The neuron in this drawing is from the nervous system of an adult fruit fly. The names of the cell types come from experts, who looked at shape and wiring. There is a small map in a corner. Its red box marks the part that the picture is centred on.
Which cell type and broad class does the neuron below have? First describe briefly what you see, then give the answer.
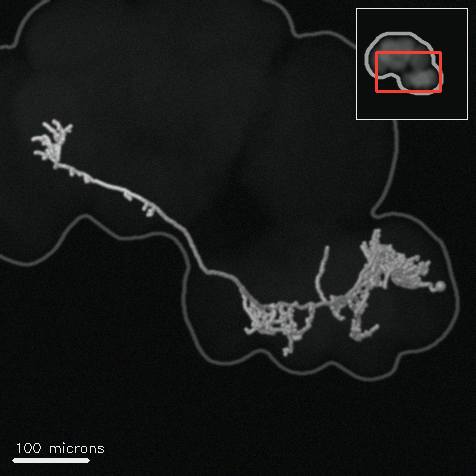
The cell body can be seen on the right of the picture. From left to right in the picture it spans about 550 microns. It is of cell type ANXXX055. Its broad class is ascending neuron.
